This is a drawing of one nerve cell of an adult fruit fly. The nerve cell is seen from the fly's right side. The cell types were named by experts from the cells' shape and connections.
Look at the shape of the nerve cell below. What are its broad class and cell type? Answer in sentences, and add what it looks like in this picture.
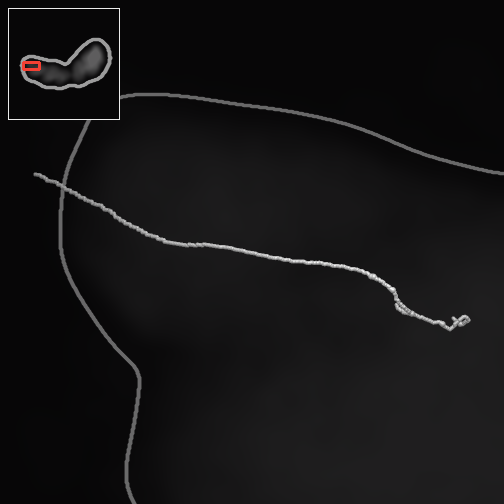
It is a sensory neuron entering the nerve cord. Its cell type is SNxx06. The drawing shows no cell body. There are a dozen or fewer branch ends.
